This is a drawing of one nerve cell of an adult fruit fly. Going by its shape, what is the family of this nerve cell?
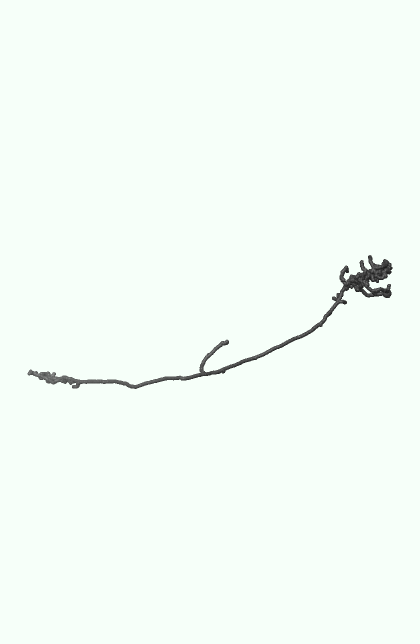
hemilineage 09B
